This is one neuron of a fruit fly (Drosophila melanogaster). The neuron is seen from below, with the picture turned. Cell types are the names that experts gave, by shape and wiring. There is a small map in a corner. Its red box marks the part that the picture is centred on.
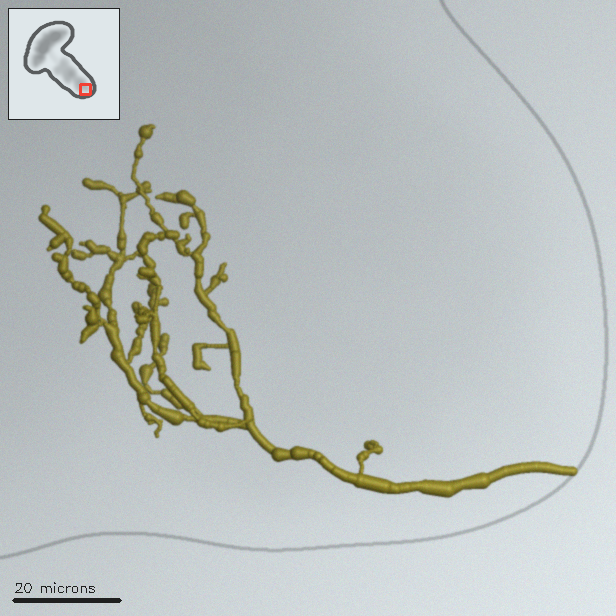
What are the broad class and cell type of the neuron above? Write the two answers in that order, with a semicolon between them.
sensory neuron entering the nerve cord; SNxx11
